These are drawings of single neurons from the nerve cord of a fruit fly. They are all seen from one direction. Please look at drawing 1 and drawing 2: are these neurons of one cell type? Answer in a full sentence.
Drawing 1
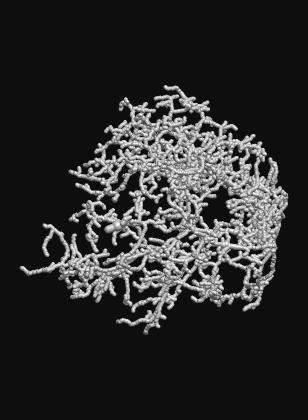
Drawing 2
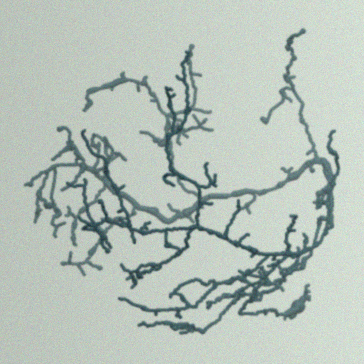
They are of different cell types.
